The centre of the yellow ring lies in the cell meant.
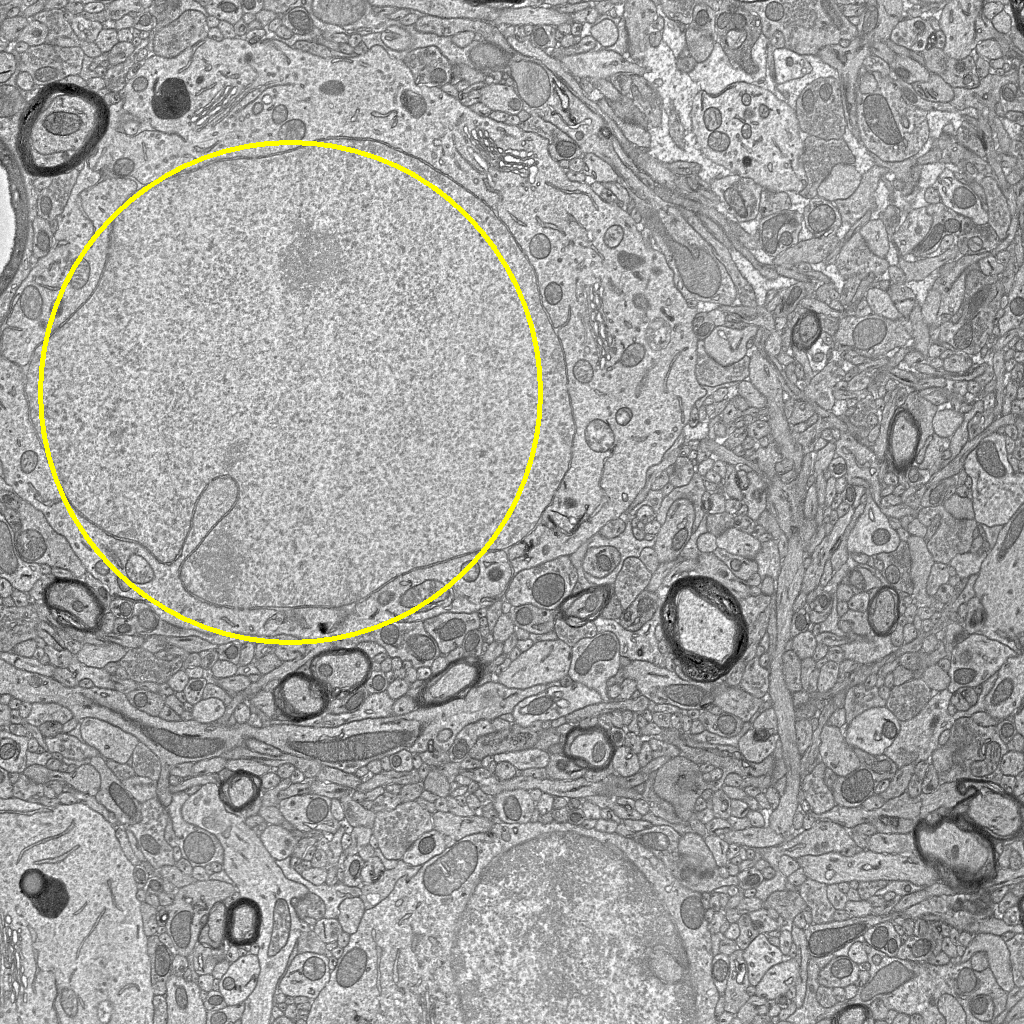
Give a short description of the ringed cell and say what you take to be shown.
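Round and whole in view, the nucleus almost fills the ring. At its lower left the envelope makes one deep, narrow, loop-shaped fold inward. Chromatin is pale and finely dispersed, with no dark clumps on the envelope. The cell is an excitatory neuron.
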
